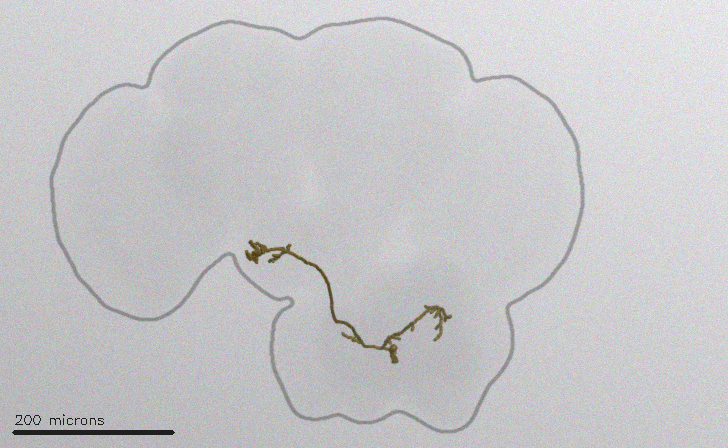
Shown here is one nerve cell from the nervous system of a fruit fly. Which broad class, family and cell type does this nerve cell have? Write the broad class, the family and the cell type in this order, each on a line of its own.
ascending neuron
hemilineage 08B
AN08B111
